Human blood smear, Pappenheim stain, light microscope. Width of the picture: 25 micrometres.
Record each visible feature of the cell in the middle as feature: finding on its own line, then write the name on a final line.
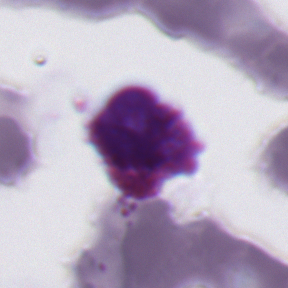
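Outline: irregular and knobby, not smooth and round
Rim: no pale, granule-free cytoplasm around the granular mass
Loose granules: a few just outside, below the lower edge
Neighbour: red cell close beneath the lower edge
Identification: eosinophil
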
